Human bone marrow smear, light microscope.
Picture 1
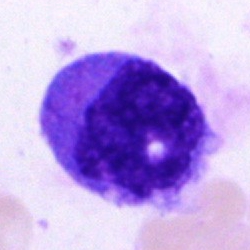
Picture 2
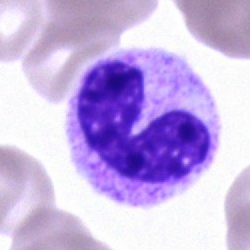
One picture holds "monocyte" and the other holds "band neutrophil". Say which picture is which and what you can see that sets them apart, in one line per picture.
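Picture 1 shows a monocyte: No distinct granules are visible in the cytoplasm.
Picture 2 shows a band neutrophil: Fine lilac granules are scattered through the cytoplasm.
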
